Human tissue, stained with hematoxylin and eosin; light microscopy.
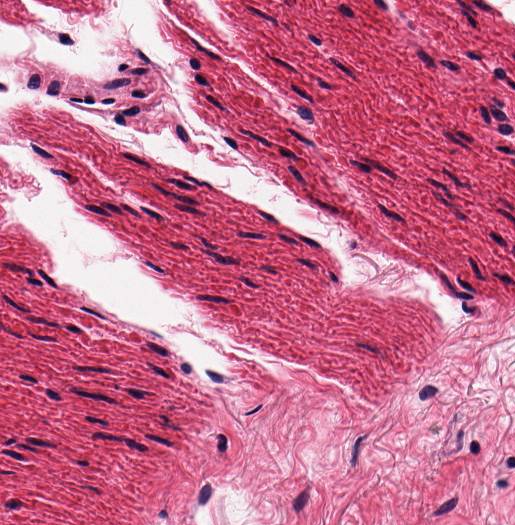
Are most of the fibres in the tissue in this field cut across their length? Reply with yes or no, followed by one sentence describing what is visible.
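No. The fibres form long bands of elongated cells with deeply eosinophilic, finely fibrillar cytoplasm.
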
